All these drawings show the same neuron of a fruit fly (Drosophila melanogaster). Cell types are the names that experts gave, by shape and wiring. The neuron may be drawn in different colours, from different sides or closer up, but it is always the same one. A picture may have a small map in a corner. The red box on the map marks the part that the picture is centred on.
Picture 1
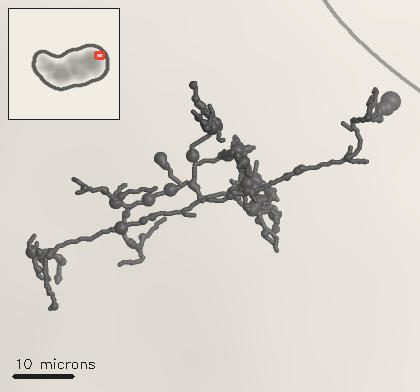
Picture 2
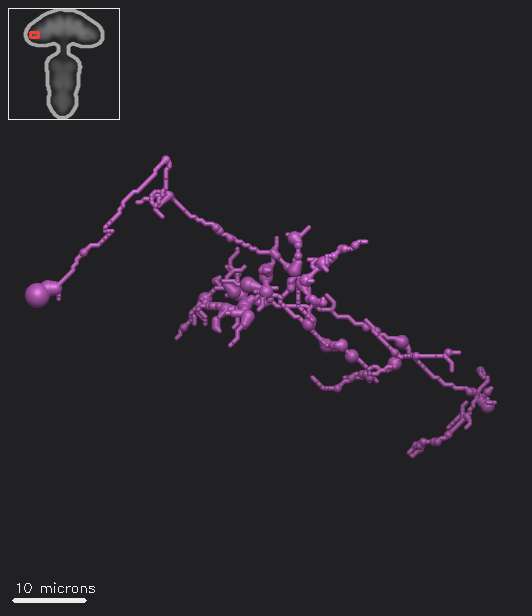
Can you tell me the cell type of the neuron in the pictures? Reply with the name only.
Mi10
